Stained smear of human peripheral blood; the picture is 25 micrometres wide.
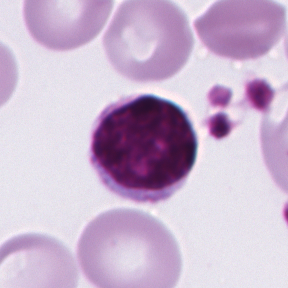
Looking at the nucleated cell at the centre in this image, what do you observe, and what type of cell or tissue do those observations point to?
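Pale blue cytoplasm, free of granules and vacuoles. Chromatin dense and dark purple, in coarse clumps. This is a typical lymphocyte.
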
